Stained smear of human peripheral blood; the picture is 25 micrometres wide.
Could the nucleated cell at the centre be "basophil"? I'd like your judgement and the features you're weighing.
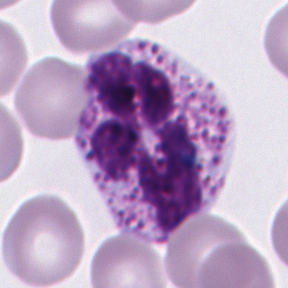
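Let me see: the outline is irregular, somewhat angular rather than round, and the cell is about 18 by 13 micrometres. The nucleus falls into several separate lobes of dense, clumped, dark purple chromatin. Many coarse, round, dark purple granules fill the cytoplasm, which is pale pinkish-lilac between them, and some of the granules lie over the nucleus.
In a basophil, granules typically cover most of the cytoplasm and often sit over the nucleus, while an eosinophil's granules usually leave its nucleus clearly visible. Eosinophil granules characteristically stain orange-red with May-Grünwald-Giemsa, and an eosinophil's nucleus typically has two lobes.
So the crowded granules and those lying over the nucleus speak for basophil, while their dark purple colour and the several lobes, not two, count against eosinophil. Coarse, round granules would not, on their own, rule out eosinophil. On balance, basophil fits.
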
